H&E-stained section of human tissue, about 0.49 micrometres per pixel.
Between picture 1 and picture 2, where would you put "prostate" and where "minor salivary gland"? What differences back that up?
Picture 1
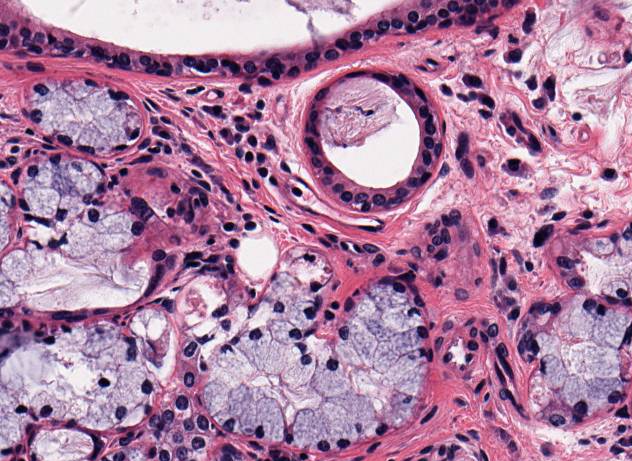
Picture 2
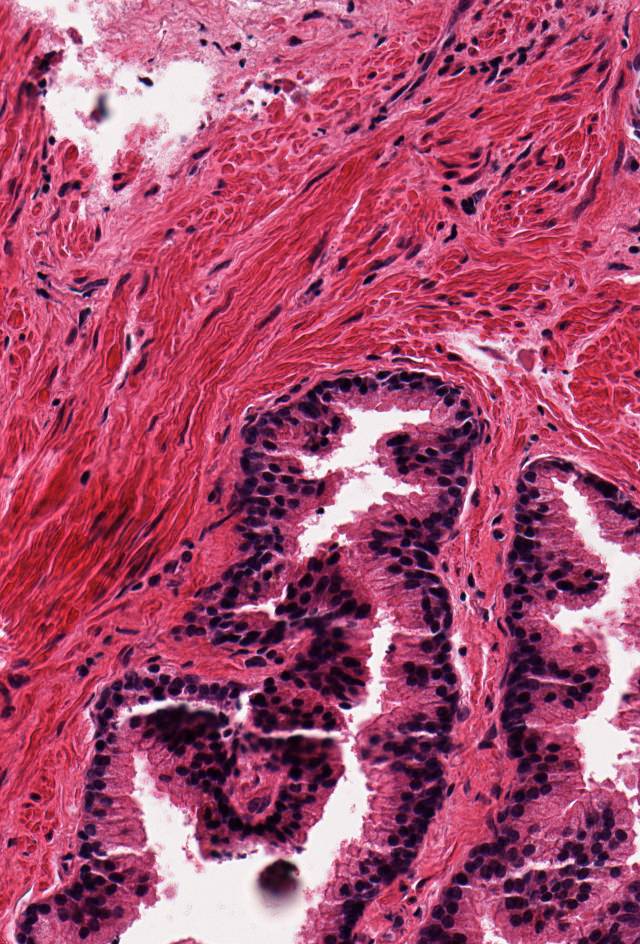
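Minor salivary gland appears in picture 1, prostate in picture 2. In the first, mucous cells have small dark nuclei flattened basally; pink collagenous fibrous tissue with scattered spindle-shaped nuclei separates the units. The prostate stroma consists of smooth muscle bundles with bright pink cytoplasm and elongated nuclei; the glands have folded linings of tall columnar epithelium, pale pink toward the lumen, with dark round to oval nuclei crowded basally.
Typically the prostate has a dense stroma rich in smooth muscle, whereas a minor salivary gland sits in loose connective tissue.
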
